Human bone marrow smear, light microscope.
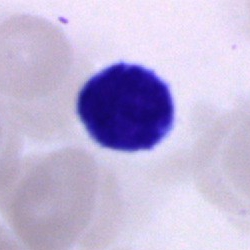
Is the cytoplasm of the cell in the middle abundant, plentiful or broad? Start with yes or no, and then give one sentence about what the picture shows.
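No. No distinct rim of cytoplasm can be seen around the dark mass.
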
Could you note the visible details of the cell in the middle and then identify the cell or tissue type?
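Its outline is round, and no distinct projections extend from the surface. Staining is dense and even, a very dark blue-purple throughout. No granules stand out against this dark staining. This cell is a lymphocyte.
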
